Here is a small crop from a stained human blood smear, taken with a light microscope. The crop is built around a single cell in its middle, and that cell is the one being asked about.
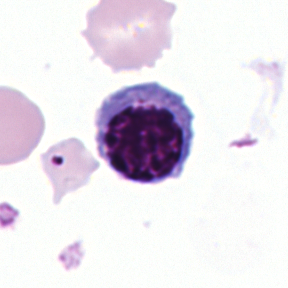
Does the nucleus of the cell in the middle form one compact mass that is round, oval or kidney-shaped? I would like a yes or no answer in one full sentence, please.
Yes, one compact round, oval or kidney-shaped mass makes up the nucleus.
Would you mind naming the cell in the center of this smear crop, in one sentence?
Whatever else lies nearby, the middle cell is an erythroblast.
